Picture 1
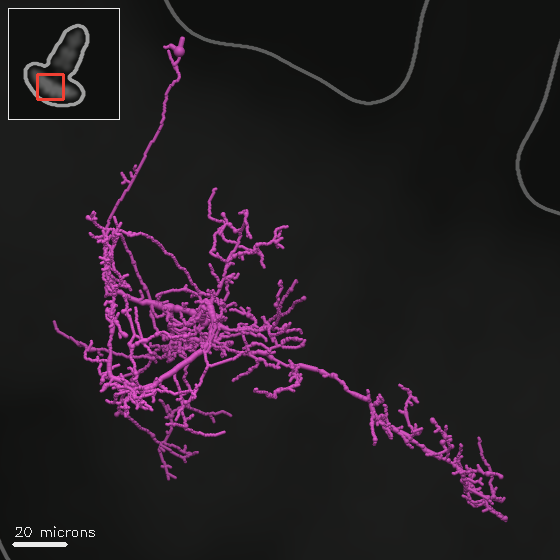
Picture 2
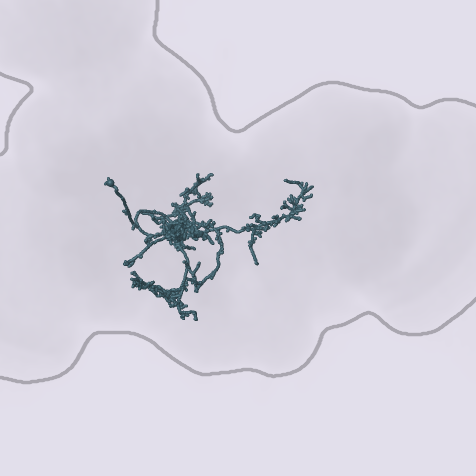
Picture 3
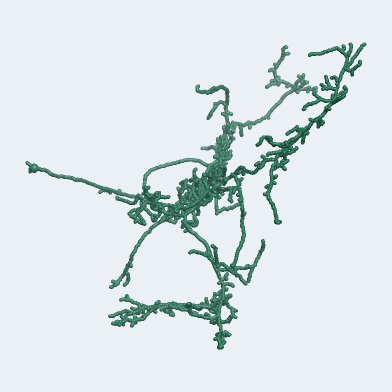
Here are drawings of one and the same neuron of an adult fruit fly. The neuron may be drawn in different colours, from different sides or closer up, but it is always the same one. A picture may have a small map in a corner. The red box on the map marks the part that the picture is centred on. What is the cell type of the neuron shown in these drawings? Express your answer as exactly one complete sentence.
It is as SIP111m that this neuron is typed.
